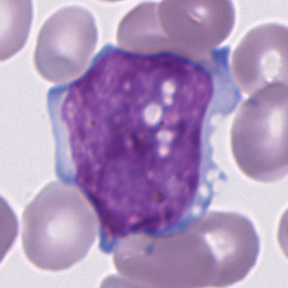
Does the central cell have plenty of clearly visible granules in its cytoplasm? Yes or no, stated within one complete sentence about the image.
No, the cytoplasm of this cell holds no visible granules.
